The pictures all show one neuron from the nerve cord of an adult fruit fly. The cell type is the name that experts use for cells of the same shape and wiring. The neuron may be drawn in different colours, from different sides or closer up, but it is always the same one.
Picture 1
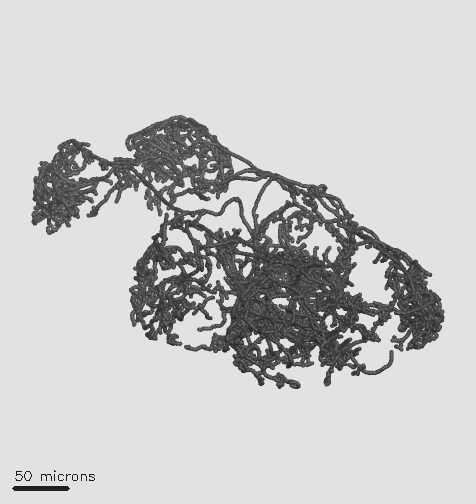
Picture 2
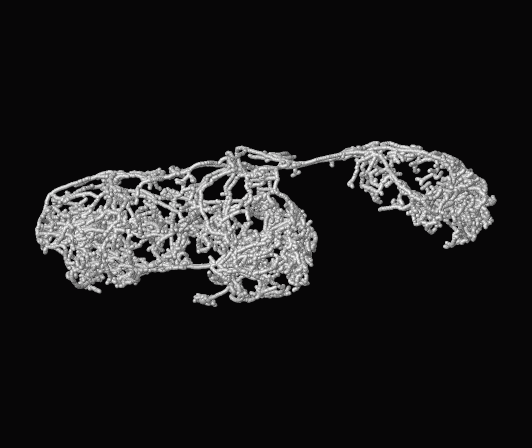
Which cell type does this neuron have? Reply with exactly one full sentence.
To the cell type IN00A001 belongs this neuron.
